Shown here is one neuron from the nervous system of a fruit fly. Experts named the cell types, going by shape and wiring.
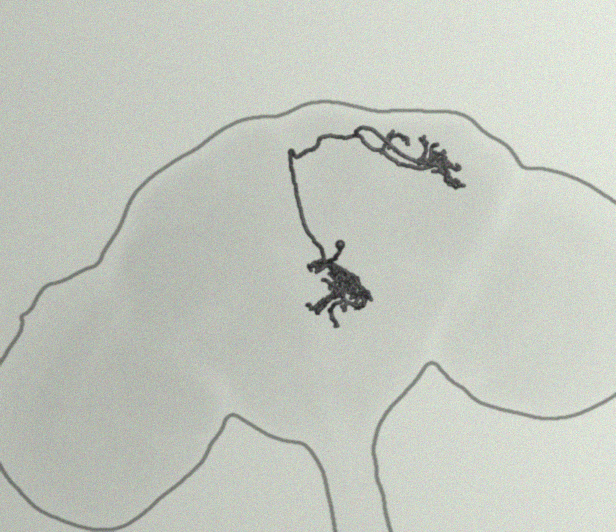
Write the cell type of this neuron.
GNG488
